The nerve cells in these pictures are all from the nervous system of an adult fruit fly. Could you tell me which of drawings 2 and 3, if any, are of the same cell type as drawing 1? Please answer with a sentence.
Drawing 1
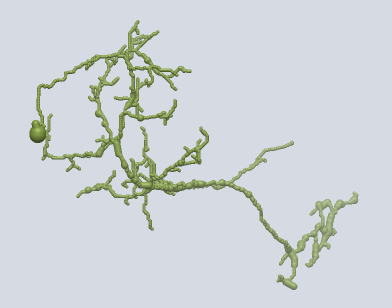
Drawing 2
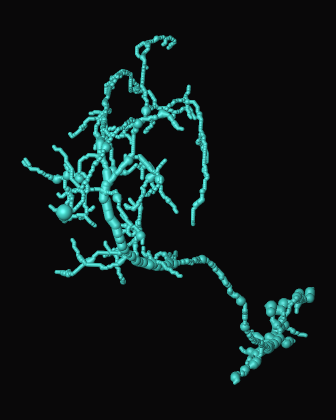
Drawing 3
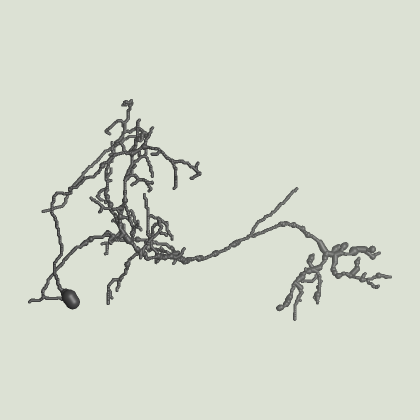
Drawing 2 and drawing 3 are of the same cell type.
